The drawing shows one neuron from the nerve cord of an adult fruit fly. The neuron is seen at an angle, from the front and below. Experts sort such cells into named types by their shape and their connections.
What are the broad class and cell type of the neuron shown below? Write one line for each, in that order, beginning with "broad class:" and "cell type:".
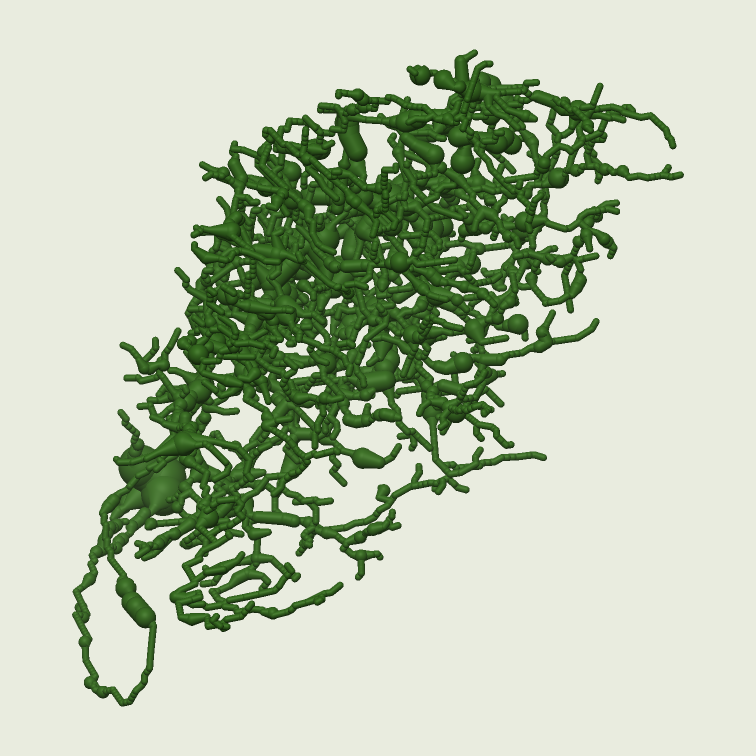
broad class: nerve-cord intrinsic neuron
cell type: INXXX418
